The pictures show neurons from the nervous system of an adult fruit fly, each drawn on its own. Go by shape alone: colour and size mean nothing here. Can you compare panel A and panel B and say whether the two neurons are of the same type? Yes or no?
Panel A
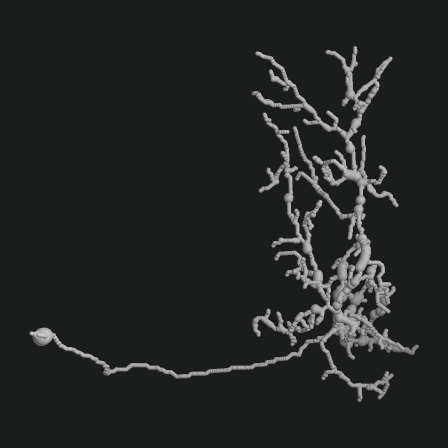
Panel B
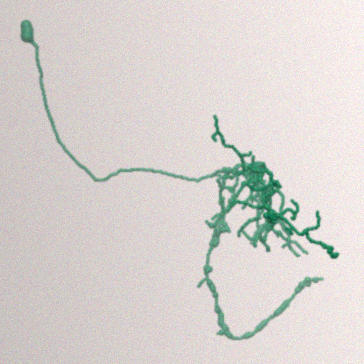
no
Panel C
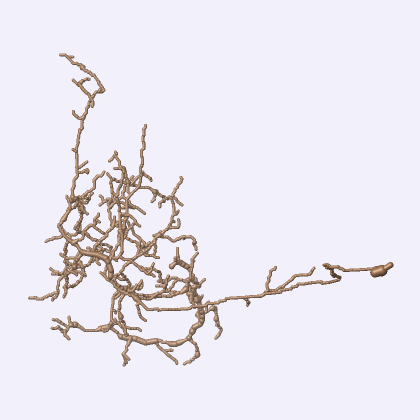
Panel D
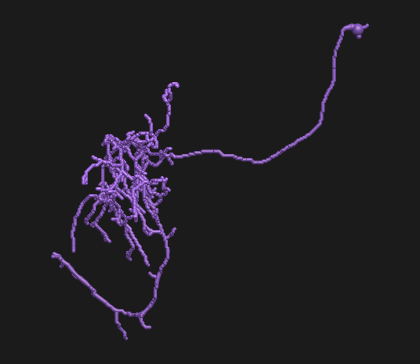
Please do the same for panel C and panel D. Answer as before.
yes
